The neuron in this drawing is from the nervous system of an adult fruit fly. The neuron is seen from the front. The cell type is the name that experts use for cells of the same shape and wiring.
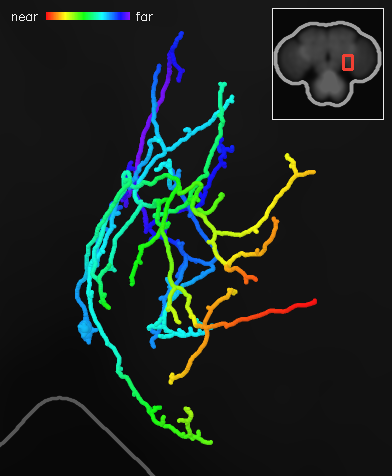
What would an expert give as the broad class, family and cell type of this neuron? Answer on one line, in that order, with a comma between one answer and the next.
optic-lobe intrinsic neuron, Li, Li35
